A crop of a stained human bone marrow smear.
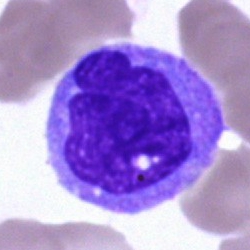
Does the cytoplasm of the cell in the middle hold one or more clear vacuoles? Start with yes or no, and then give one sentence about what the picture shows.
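Yes. A few small clear vacuoles lie in the lower part of the cell.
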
